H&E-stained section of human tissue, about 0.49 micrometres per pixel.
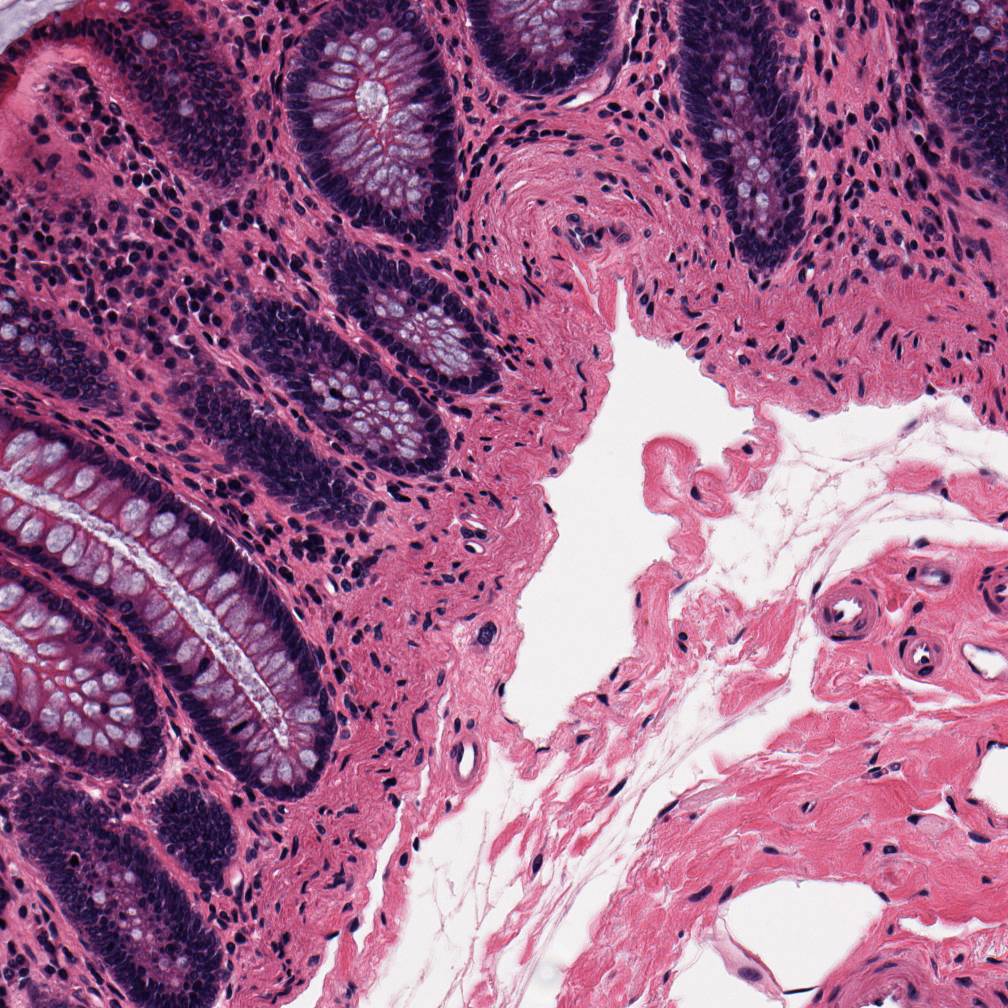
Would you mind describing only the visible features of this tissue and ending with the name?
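Glandular mucosa, closely packed, occupies the left and upper field, while looser fibrous tissue lies at lower right. Its crypts are straight, unbranched tubules, sectioned both lengthwise and across. Columnar epithelium lines them, crowded with goblet cells whose mucin shows as pale, clear vacuoles. Dark epithelial nuclei sit in a row at the base of the cells, along the outer edge of each crypt. The tissue is transverse colon.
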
